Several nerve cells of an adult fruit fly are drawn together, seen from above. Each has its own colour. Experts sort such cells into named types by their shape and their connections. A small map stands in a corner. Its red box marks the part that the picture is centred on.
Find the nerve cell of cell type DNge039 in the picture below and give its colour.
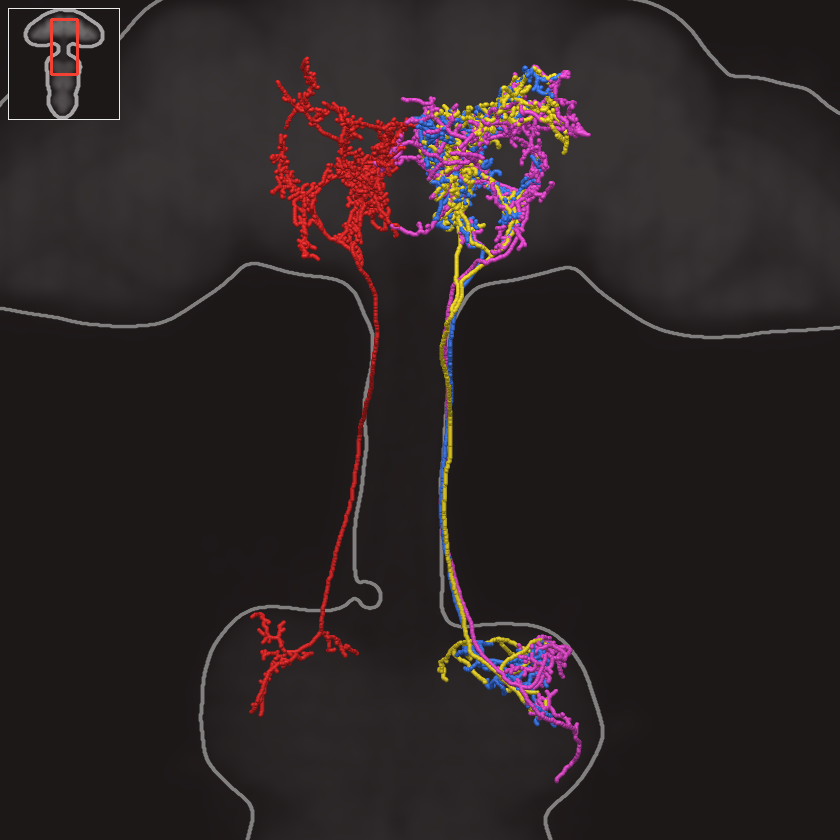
magenta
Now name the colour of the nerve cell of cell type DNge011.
yellow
